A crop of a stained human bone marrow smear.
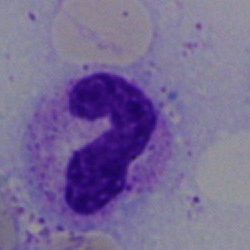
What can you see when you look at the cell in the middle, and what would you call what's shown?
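See how the nucleus bends into a curved C, its hollow opening to the left. Around it the cytoplasm is pale lilac-pink and full of fine pinkish-purple granules. The outline's roughly round, with only a faint border. That's a band neutrophil.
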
